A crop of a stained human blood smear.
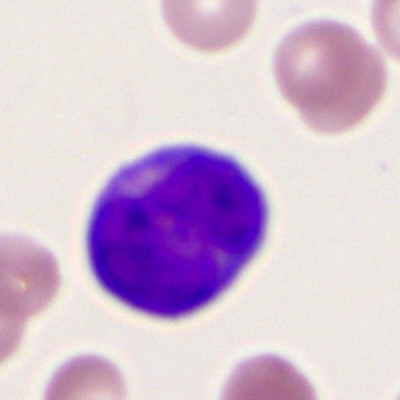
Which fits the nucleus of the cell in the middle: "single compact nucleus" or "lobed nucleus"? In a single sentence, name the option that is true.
This cell's nucleus is a single compact mass, round, oval or kidney-shaped.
